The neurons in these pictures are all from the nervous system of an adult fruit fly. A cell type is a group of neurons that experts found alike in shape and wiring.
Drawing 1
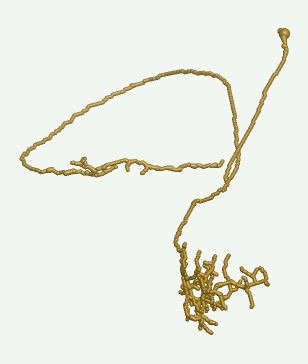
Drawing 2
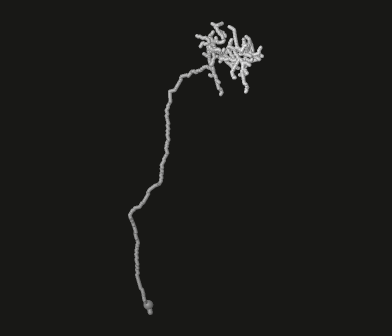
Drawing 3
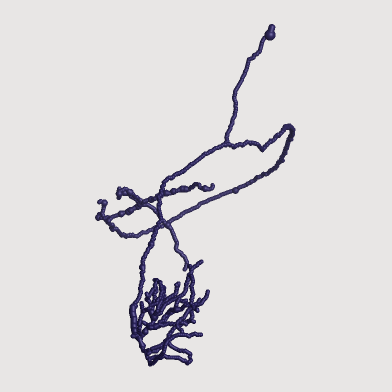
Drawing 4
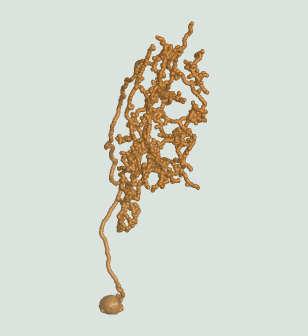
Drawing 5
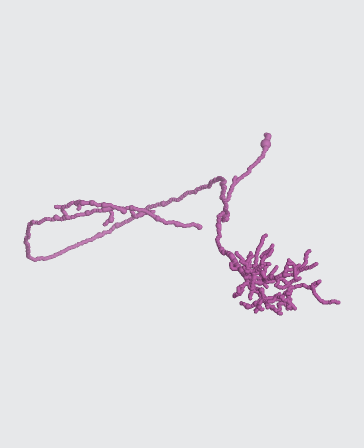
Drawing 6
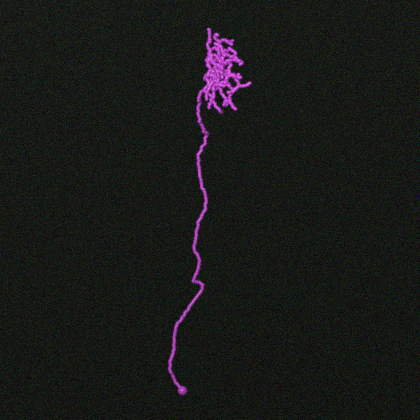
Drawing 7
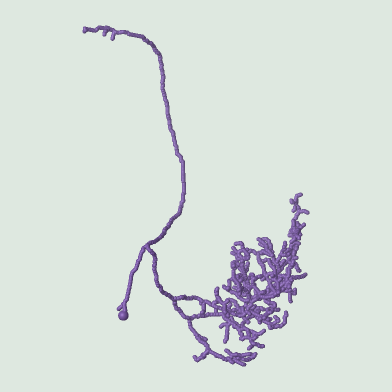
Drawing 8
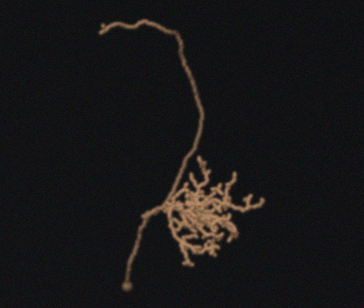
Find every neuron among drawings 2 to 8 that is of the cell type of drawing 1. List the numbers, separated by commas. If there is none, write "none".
3, 5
